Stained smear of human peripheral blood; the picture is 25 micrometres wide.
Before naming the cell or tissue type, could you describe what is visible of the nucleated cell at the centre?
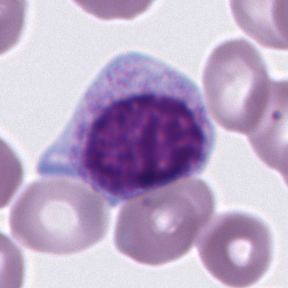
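Outline irregular; pale tongue of cytoplasm reaching to lower left. Cytoplasmic band widest above nucleus. Fine reddish-purple granules scattered through cytoplasm. Nucleoli not seen. Myelocyte.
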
